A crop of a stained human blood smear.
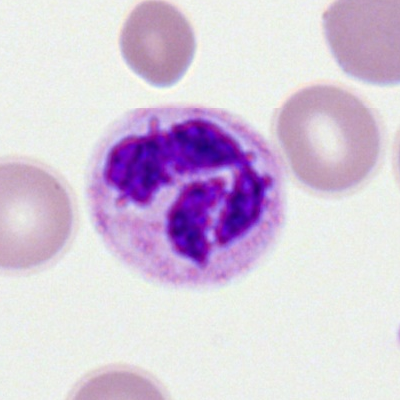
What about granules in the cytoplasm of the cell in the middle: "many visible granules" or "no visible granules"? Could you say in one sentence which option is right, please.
This cell has a cytoplasm with many visible granules.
